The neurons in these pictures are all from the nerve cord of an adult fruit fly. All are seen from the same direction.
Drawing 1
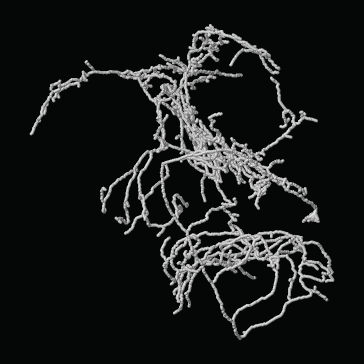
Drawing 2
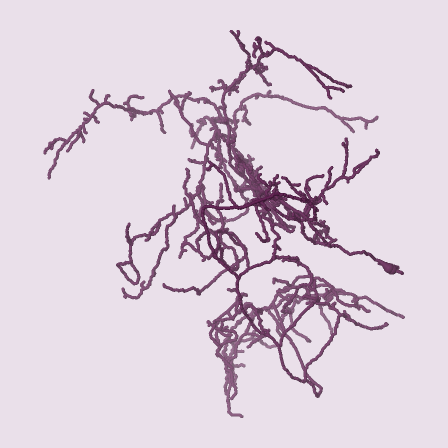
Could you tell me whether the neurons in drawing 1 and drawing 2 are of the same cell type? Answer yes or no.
yes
